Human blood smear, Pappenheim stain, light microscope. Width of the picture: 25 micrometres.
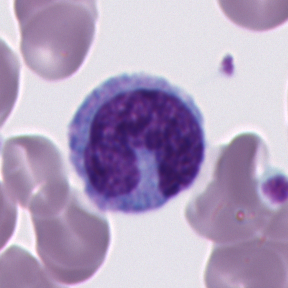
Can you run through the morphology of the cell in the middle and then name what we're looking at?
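Round outline, roughly 12 micrometres across. The notch in the nucleus opens toward the bottom, and the nucleus takes up about 60% of the cell's area. The rim of cytoplasm is widest on the left, with only a faint fine speckling in it. So, a monocyte.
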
